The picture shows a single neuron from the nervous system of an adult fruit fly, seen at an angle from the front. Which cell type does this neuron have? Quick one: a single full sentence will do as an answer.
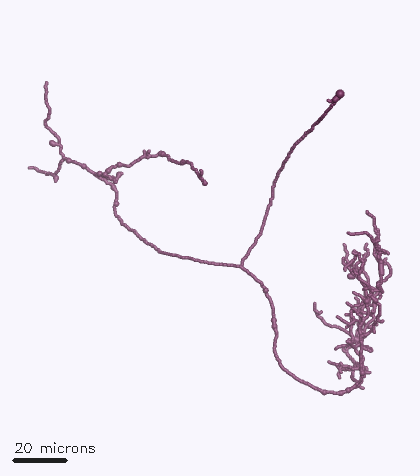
This particular neuron has the cell type LC29.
